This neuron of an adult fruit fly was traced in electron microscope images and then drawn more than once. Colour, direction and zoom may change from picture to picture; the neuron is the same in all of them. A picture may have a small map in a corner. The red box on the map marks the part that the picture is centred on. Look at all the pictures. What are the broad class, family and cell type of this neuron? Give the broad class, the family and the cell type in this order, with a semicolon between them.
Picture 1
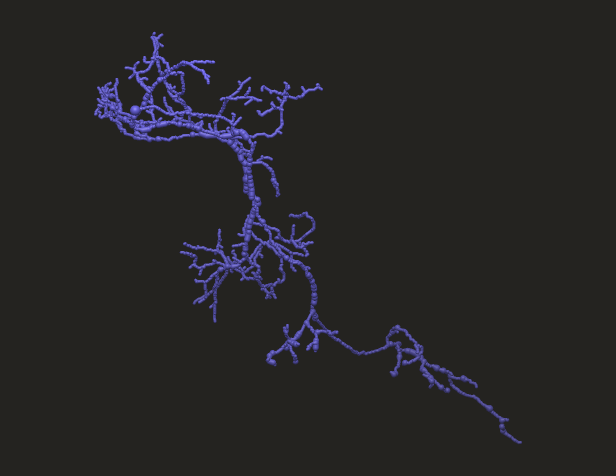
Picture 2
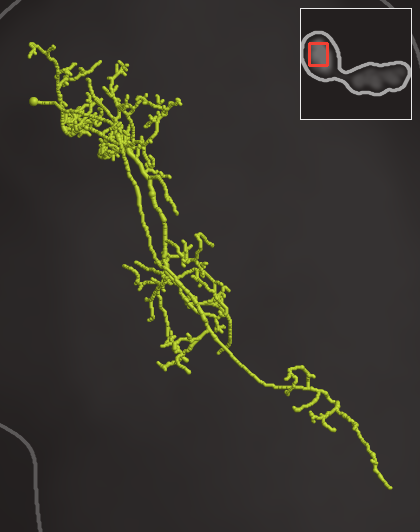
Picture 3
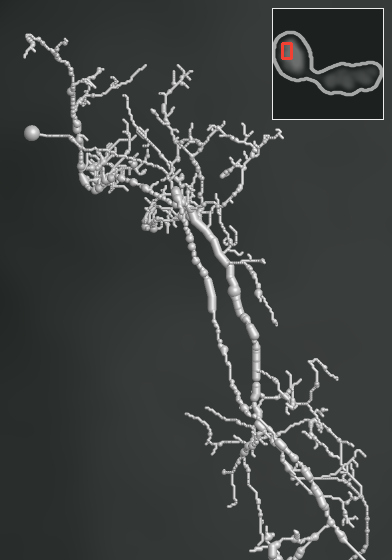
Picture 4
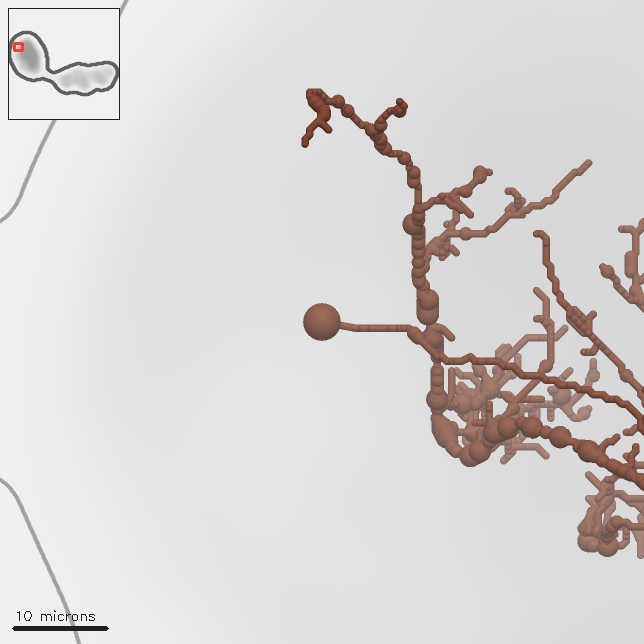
central-brain intrinsic neuron; hemilineage CREa2_ventral; LAL028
